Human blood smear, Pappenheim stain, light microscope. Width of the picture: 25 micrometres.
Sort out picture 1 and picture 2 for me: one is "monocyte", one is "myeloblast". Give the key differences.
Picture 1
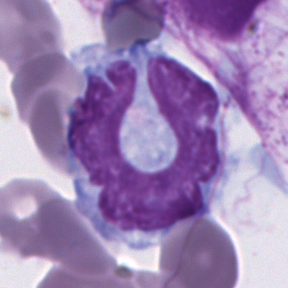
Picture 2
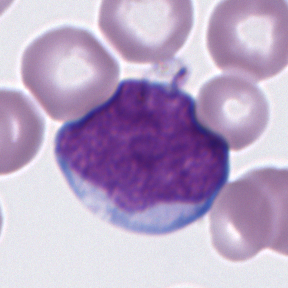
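Picture 1 shows the monocyte, and picture 2 shows the myeloblast. First, the nucleus: in picture 1 it is bent into a U shape opening towards the top of the picture, its outer edge lumpy with several small notches, while in picture 2 it has an angular, somewhat irregular outline, fills most of the cell and measures about 15 by 11 micrometres. Second, where the cytoplasm lies: in picture 1 pale cytoplasm fills the space enclosed by the curve of the nucleus, whereas in picture 2 it forms a crescent lying mainly below the nucleus. Third, colour differs little, pale blue-grey in picture 1 against pale greyish blue in picture 2. Finally, in picture 2 a small pale fragment with a thin dark strand sits on the top edge of the cell.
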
